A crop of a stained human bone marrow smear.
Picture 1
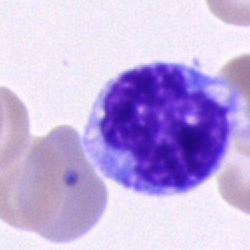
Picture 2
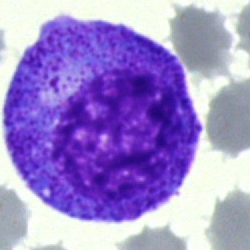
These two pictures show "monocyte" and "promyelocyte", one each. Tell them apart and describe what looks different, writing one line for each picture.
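The cell in picture 1 is a monocyte. No distinct granules are seen in the cytoplasm.
The cell in picture 2 is a promyelocyte. Many dark purple granules are scattered through the cytoplasm.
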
